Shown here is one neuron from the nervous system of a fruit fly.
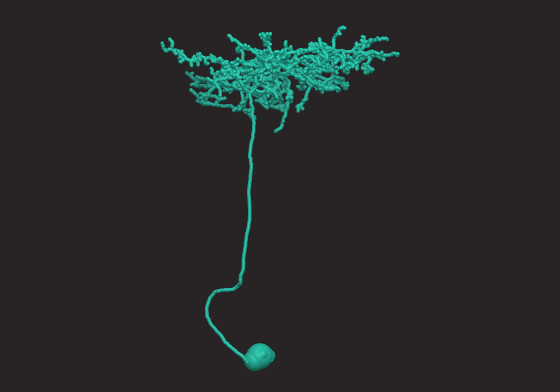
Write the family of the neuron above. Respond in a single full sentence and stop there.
The family to which the neuron belongs is Cm.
